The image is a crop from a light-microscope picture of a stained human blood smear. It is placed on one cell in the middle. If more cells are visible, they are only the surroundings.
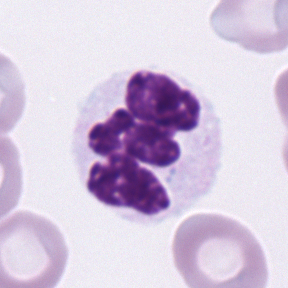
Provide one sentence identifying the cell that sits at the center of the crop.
The cell centered in this field of view is a segmented neutrophil.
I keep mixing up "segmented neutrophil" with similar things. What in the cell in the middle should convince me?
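Consistent with segmented neutrophil: fine, faint lilac granules in the cytoplasm.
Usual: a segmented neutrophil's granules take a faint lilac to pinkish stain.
Also seen: round cell outline with a smooth edge. Chromatin dark purple, coarsely clumped. Cytoplasm pale pinkish-lilac.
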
